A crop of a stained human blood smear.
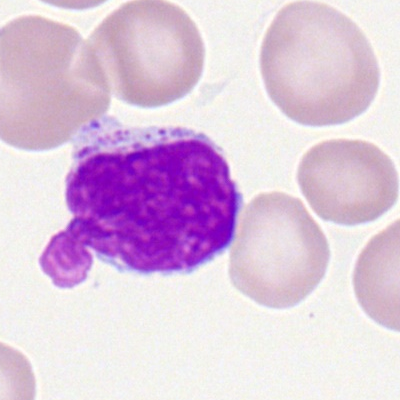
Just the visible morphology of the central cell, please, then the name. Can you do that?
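The nucleus occupies most of the cell. A scant rim of pale blue-grey cytoplasm lies mainly along the top, where fine purple-red granules are scattered. A small rounded purple knob projects from the lower left edge of the cell. It is a lymphocyte.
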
